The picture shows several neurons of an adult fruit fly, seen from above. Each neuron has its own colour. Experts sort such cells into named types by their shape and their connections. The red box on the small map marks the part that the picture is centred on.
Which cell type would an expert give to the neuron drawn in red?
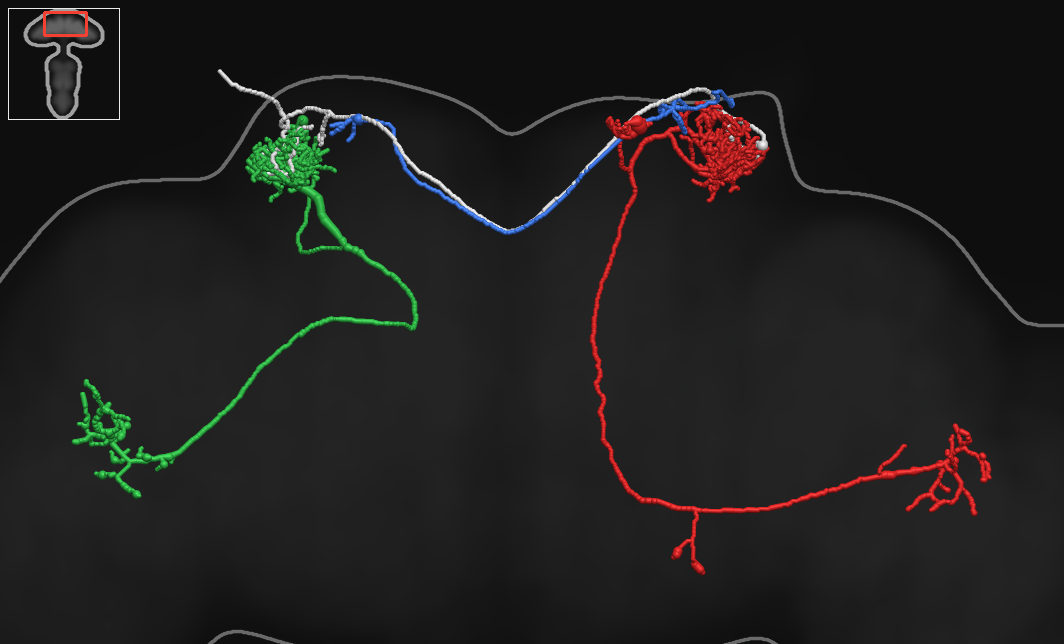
VA1v_adPN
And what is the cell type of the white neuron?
ORN_VA1v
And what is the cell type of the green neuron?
VA1v_vPN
